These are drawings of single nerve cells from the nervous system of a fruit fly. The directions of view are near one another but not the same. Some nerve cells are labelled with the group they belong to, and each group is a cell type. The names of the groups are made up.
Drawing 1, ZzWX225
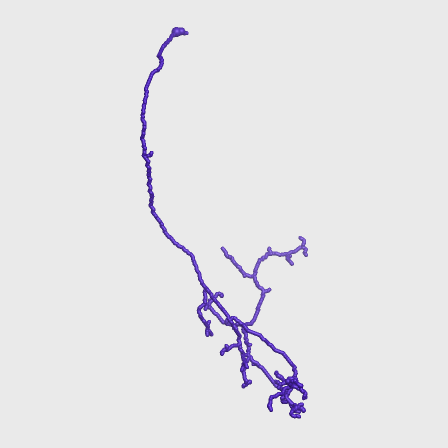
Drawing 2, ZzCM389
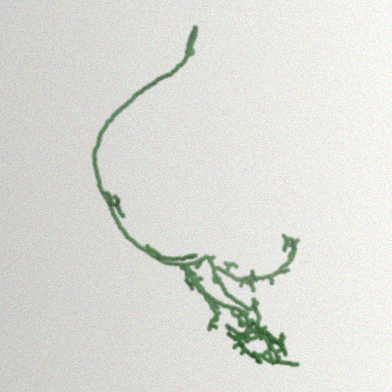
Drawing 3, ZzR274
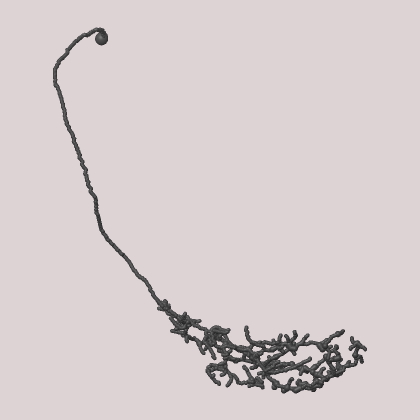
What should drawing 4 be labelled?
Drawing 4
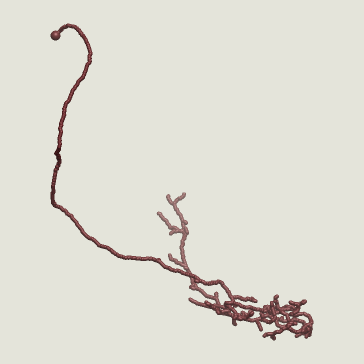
ZzCM389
